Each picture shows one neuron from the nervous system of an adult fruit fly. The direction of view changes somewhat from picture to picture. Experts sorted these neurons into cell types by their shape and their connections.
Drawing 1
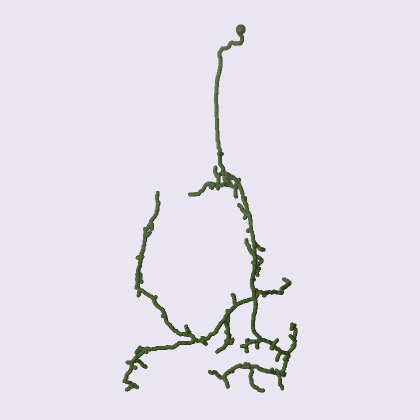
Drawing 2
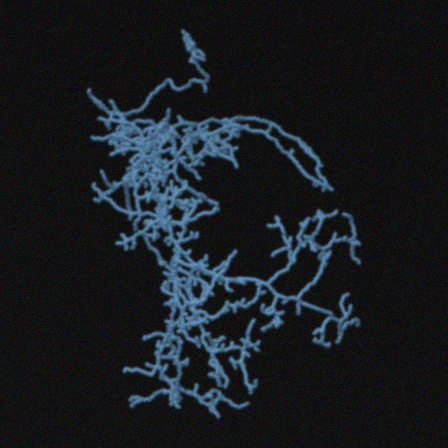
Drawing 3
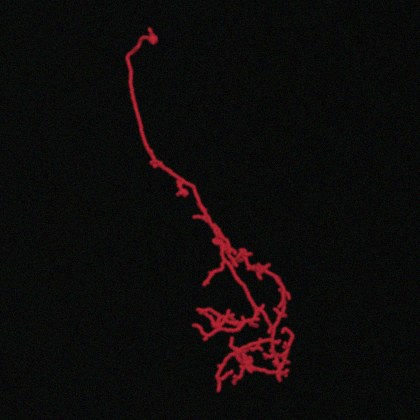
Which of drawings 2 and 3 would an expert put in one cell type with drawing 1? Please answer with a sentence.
Drawing 3 is of the same cell type.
